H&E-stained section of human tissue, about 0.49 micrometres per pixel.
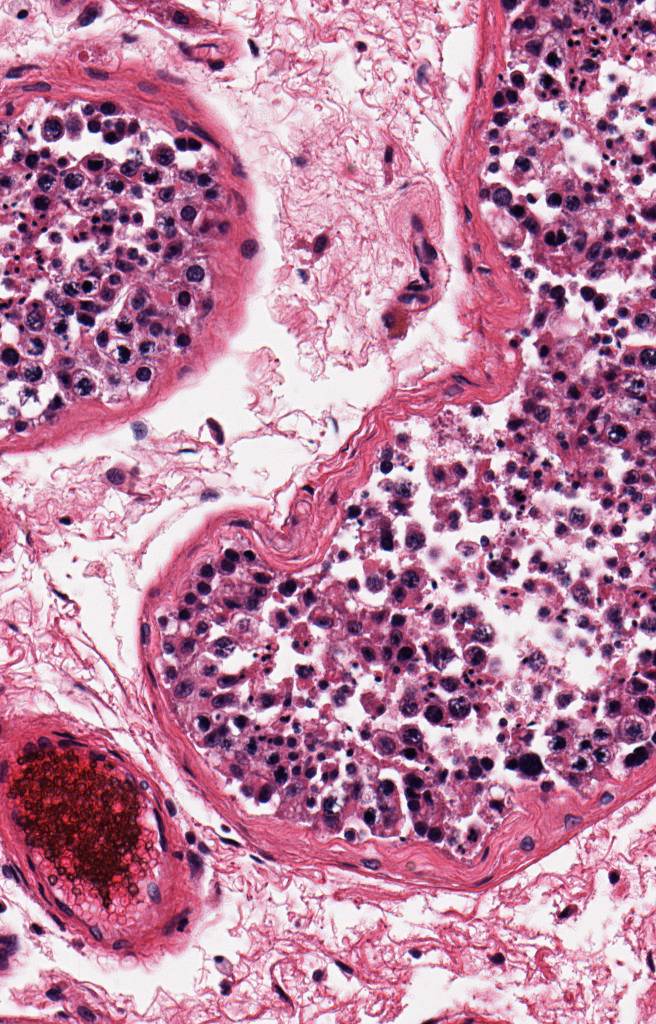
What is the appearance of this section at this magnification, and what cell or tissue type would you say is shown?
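Large rounded tubular profiles: upper left and most of right half. Each bounded by a thick, wavy, pink-staining fibrous wall. Many cells within the tubules: small, dense, very dark-staining nuclei. Small vessel at lower left edge, packed with red blood cells. Testis.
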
